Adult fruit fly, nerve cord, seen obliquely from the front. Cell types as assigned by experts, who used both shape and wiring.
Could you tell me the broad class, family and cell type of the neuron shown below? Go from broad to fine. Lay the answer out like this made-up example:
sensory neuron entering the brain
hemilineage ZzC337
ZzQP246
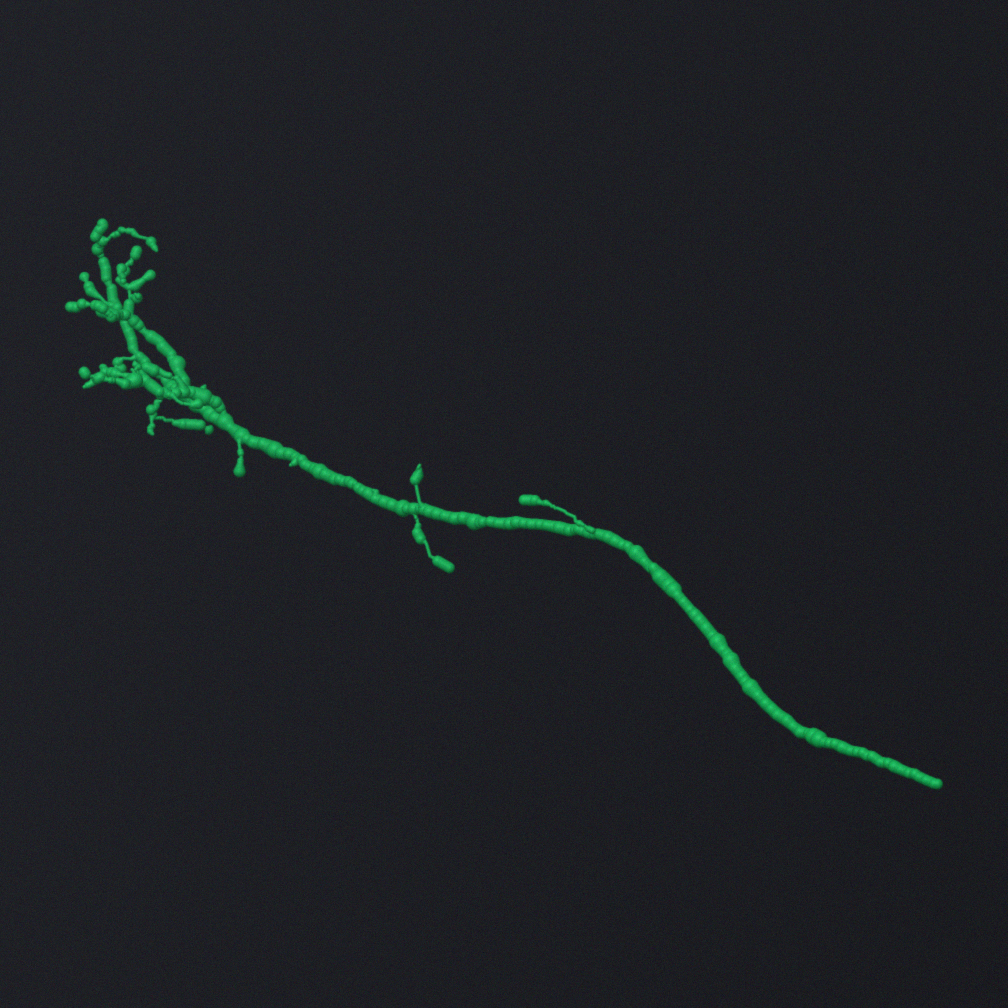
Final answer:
descending neuron
DNp
DNp28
